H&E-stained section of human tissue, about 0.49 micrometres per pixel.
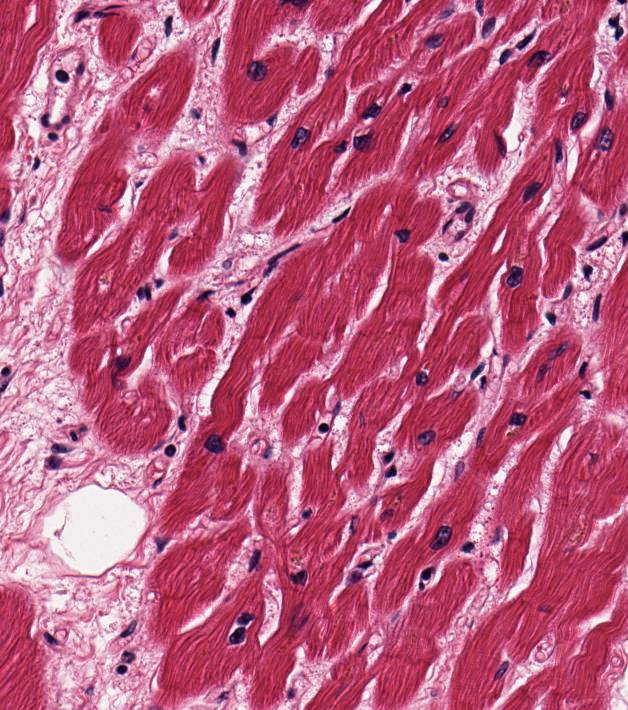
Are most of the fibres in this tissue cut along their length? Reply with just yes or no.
Yes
